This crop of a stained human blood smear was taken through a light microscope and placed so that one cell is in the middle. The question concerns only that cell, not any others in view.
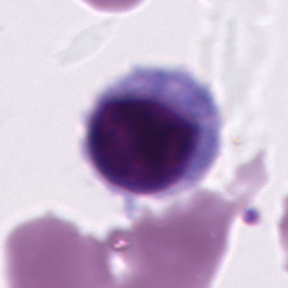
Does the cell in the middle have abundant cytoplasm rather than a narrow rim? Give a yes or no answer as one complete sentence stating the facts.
No, the nucleus fills most of this cell.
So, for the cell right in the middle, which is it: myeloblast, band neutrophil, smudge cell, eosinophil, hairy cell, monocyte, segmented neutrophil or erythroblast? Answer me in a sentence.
The cell at the central position in this crop is a hairy cell.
